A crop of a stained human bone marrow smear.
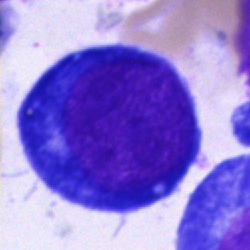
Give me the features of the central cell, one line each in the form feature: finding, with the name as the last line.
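Chromatin: finely textured, purple, no coarse dark clumps
Cytoplasm: deep, intense blue
Pale patch: in the cytoplasm beside the nucleus, left side
Clear dots: two, small, in the cytoplasm near the cell edge
Name: proerythroblast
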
